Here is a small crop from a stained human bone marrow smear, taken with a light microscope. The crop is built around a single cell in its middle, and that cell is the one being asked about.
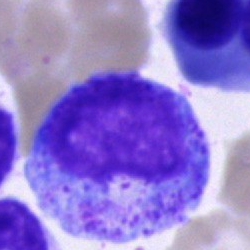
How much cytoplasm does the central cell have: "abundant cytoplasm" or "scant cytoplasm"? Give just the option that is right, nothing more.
Abundant cytoplasm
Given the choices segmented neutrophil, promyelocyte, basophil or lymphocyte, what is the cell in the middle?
promyelocyte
